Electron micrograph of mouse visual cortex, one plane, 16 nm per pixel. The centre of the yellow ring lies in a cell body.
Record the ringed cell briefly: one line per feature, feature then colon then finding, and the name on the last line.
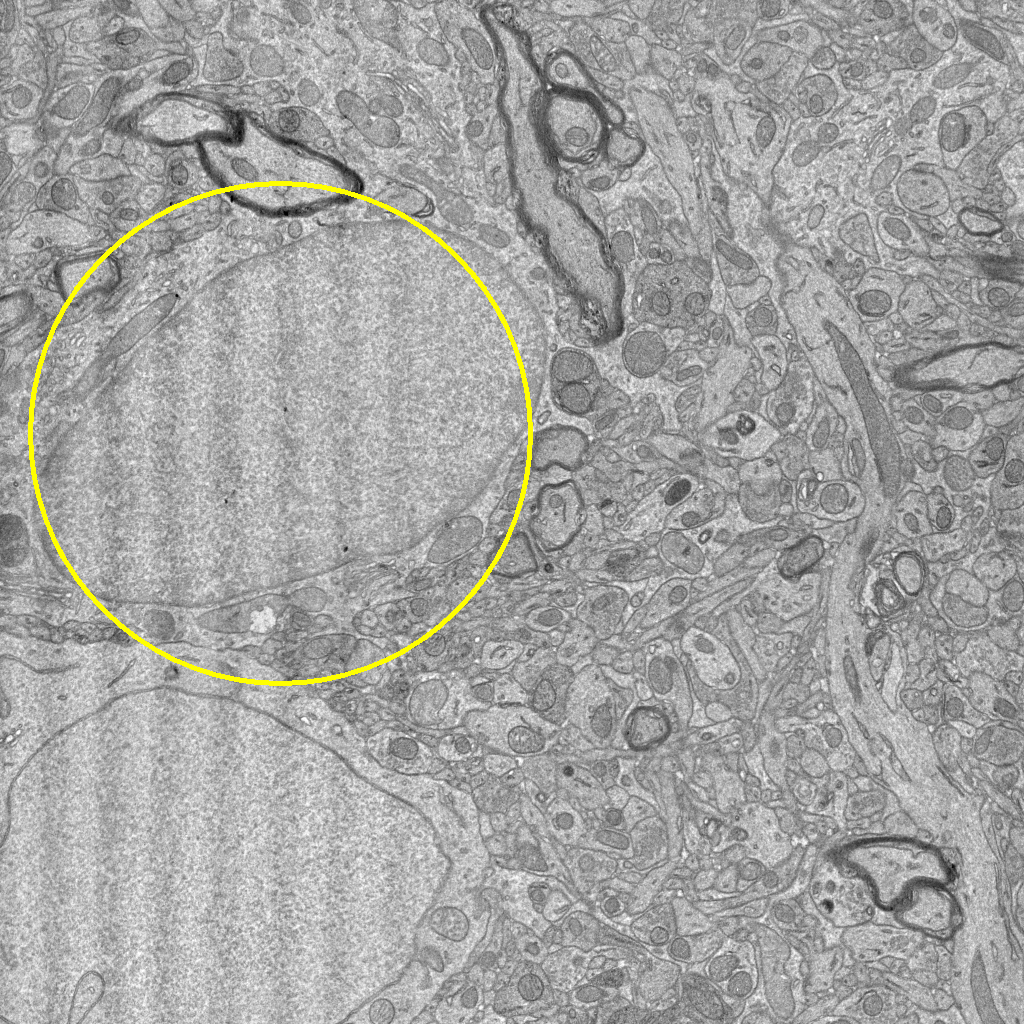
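Shape: the nucleus is a large oval, wider than it is tall.
Envelope: notice how smoothly it runs, without deep folds.
Nucleolus: look closely, none shows distinctly in this section.
Neighbour: another large pale nucleus sits just below and to the left, outside the ring.
Name: astrocyte.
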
